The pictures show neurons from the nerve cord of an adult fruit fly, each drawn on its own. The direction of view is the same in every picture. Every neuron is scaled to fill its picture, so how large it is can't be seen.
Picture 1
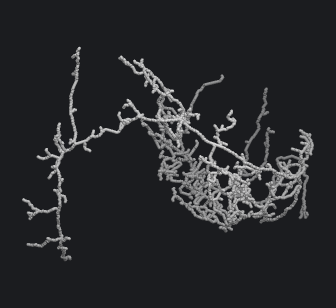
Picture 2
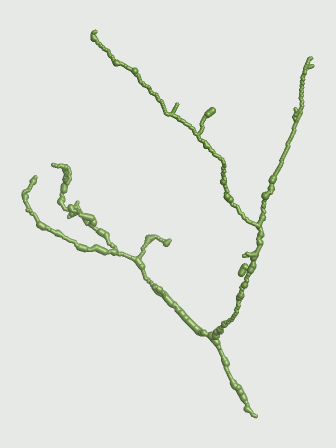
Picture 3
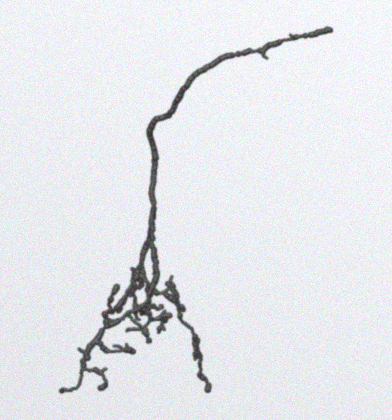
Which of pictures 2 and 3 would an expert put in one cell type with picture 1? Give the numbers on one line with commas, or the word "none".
2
